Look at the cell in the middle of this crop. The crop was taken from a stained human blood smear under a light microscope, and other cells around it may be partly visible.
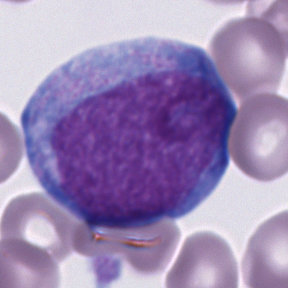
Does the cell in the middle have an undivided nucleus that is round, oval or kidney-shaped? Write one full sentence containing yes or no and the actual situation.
Yes, the nucleus is neither lobed nor folded but one compact round, oval or kidney-shaped mass.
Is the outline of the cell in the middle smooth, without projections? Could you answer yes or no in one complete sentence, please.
Yes, this cell's outline runs smooth, without projections.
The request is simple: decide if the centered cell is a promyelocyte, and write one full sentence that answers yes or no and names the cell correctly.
Yes, the cell found in the center of the crop is a promyelocyte.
